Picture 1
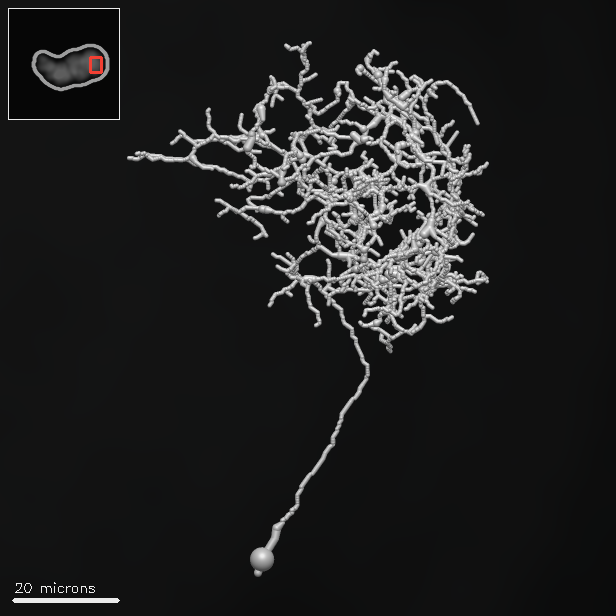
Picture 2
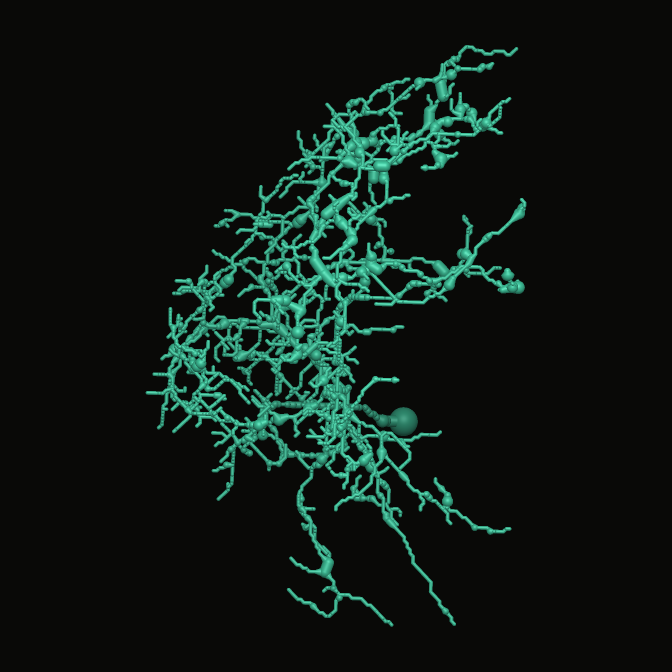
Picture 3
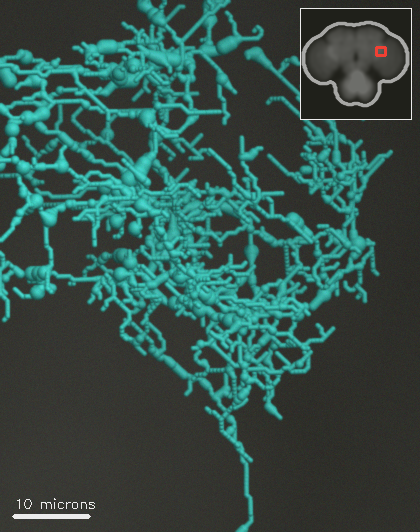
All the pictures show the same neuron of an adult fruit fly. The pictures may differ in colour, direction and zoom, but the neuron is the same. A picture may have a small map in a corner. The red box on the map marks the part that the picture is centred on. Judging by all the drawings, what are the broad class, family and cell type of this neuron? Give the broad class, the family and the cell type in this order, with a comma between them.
central-brain intrinsic neuron, hemilineage VLPl&p1_lateral, AVLP332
